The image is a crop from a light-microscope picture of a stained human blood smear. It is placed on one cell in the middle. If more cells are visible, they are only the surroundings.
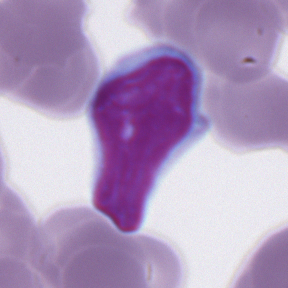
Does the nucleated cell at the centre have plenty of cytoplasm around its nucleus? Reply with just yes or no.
No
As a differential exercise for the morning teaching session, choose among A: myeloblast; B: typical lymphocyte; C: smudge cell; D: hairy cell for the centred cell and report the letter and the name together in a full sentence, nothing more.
The central cell is a typical lymphocyte, which makes option B the right answer.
